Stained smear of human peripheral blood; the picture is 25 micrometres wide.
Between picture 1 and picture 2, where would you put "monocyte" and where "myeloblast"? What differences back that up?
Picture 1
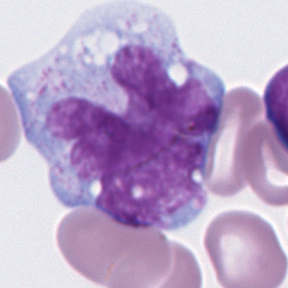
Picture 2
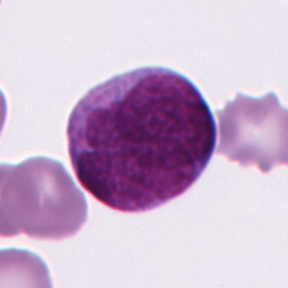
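Picture 1: monocyte. Picture 2: myeloblast. Cytoplasm: abundant and pale grey-blue in the monocyte; in the myeloblast only a thin rim, a narrow pale bluish-lilac crescent at the upper left, the nucleus filling almost the whole cell.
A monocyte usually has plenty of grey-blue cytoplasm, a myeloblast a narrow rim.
Nucleus: folded into several broad, connected lobes in the monocyte; roughly round and not divided into lobes in the myeloblast.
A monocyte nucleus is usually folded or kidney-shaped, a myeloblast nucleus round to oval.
Outline: irregular, with angular, scalloped edges in the monocyte; round and smooth-edged in the myeloblast, which measures about 13 micrometres across. Granules: fine pink-purple ones scattered through the monocyte's cytoplasm; none visible in the myeloblast. Vacuoles: several clear ones clustered in the monocyte's upper-left cytoplasm.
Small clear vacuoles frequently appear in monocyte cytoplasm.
Monocyte nucleus: no distinct nucleolus visible.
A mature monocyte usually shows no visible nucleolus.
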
